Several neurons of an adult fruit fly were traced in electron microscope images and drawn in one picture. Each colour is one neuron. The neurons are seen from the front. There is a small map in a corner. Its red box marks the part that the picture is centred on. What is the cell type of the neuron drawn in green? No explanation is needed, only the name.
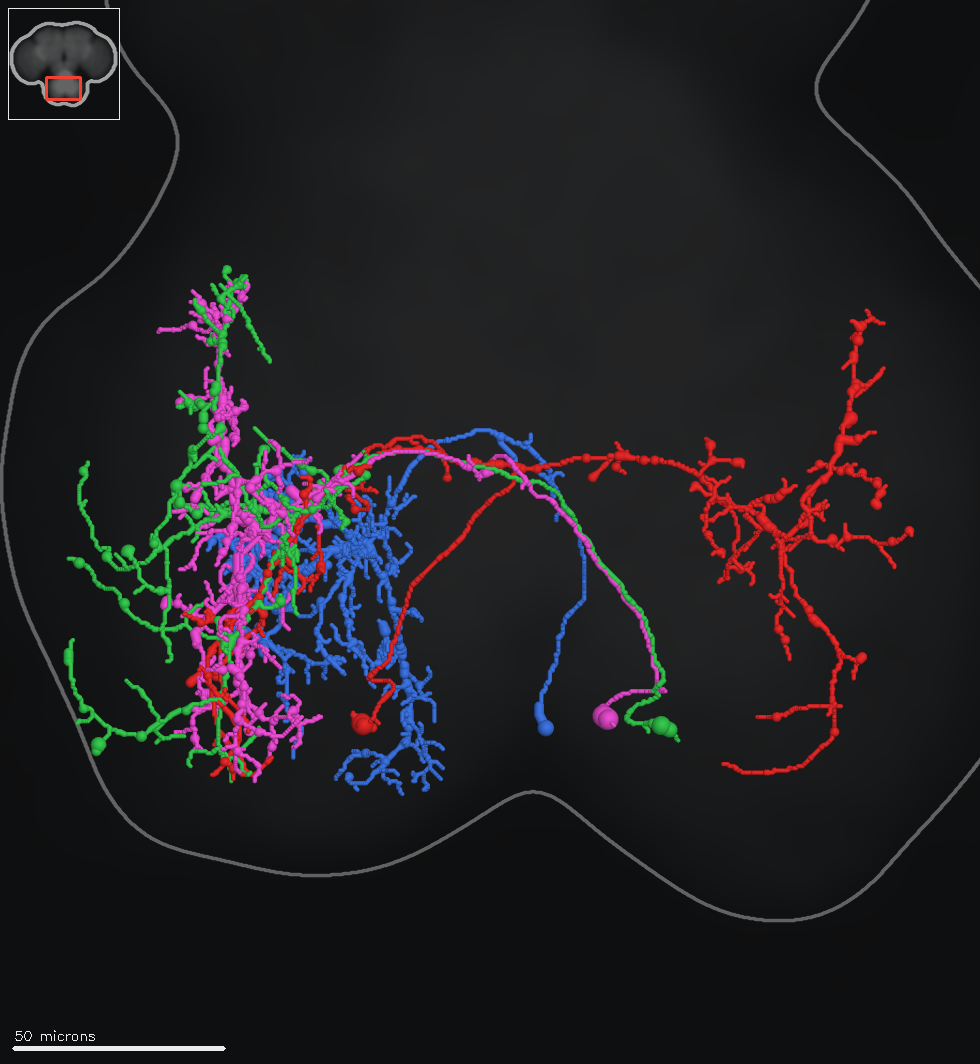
IN12B058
